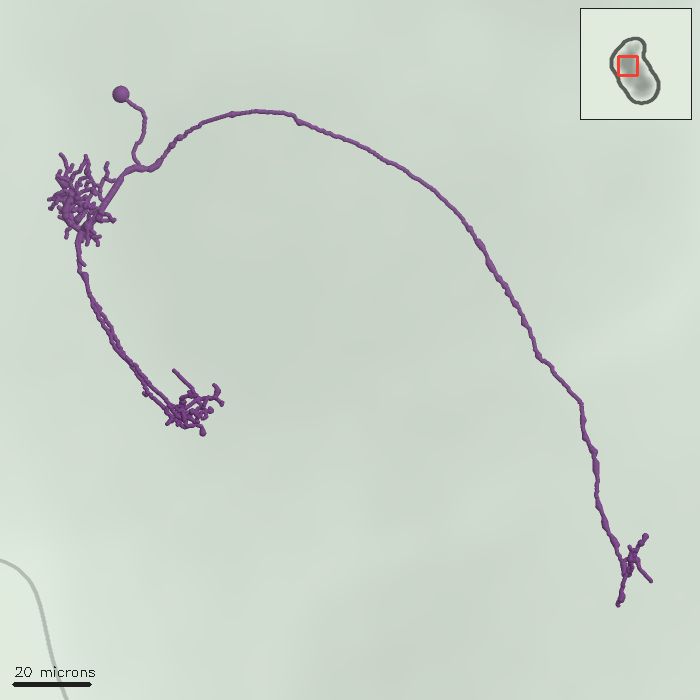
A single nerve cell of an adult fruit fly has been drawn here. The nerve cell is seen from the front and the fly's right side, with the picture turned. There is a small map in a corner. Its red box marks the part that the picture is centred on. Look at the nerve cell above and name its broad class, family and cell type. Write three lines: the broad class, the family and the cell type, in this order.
visual projection neuron
LLPC
LLPC1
